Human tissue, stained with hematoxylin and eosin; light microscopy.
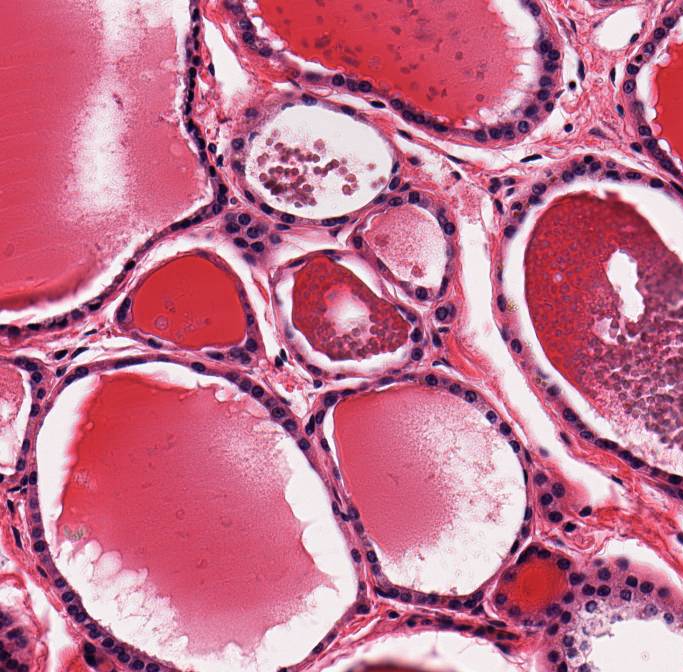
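Thyroid, haematoxylin and eosin. Each follicle is lined by a single layer of flattened to low cuboidal epithelial cells, whose small, round, darkly stained nuclei form one row around the follicle. Most lumens hold homogeneous pink-red colloid. In the large follicle at right, many round cells lie scattered through the colloid around a central clear gap.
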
